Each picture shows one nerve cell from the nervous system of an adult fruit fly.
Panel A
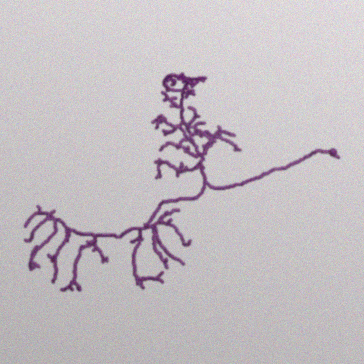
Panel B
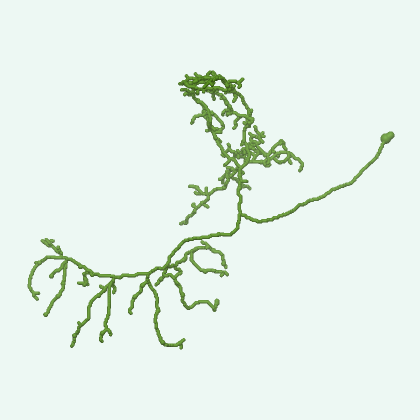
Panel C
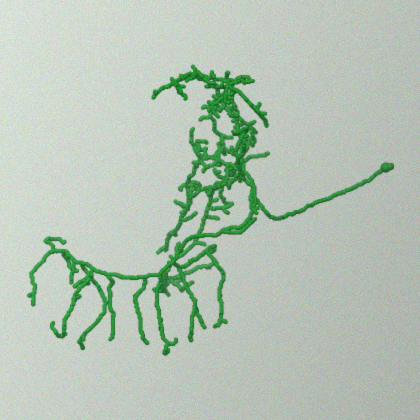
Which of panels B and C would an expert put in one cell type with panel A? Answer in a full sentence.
Panel B is of the same cell type.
